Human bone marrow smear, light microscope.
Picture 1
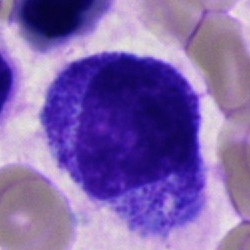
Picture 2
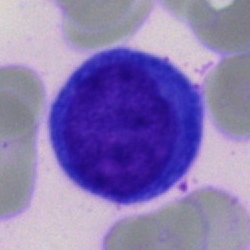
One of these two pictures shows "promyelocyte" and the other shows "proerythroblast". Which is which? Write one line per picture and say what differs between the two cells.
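Picture 1: promyelocyte. The cytoplasm is speckled with dark purple granules.
Picture 2: proerythroblast. No granules are visible in the cytoplasm.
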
